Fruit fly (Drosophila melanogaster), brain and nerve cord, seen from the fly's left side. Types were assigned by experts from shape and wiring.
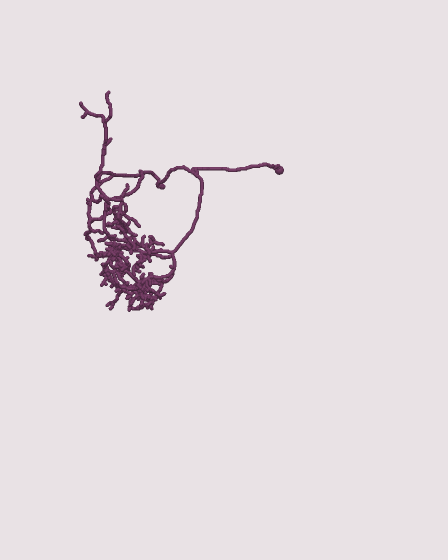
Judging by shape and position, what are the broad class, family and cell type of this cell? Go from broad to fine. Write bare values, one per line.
central-brain intrinsic neuron
hemilineage VLPl&p2_posterior
CB3305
